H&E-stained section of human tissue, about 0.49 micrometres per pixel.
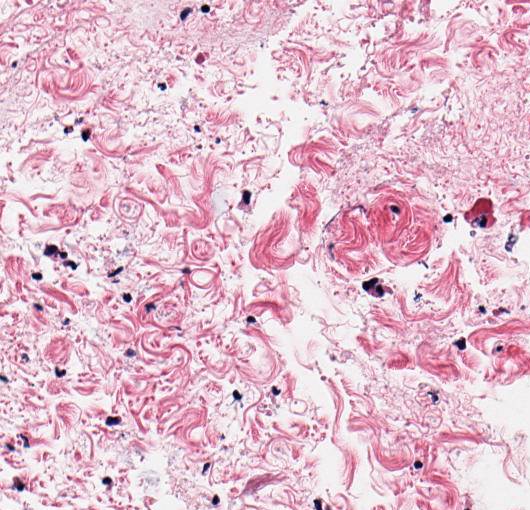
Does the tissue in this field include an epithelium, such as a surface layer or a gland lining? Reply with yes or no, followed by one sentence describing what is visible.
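No. No epithelium is present anywhere in the field.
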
